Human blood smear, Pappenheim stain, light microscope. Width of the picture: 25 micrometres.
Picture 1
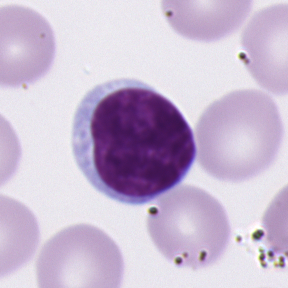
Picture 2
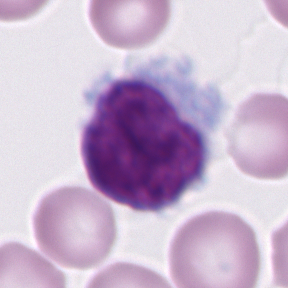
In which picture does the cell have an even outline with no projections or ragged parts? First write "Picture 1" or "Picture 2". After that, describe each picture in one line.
Picture 1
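What picture 1 shows: The cell has a smooth, roughly round outline.
What picture 2 shows: Fine hair-like projections fringe the edge of the cytoplasm.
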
